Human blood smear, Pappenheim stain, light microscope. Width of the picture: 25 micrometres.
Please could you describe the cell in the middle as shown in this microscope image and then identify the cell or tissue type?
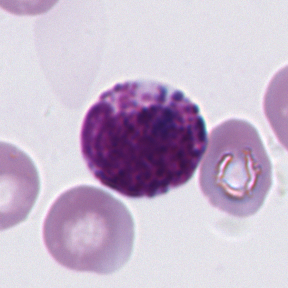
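What strikes me first is how packed this cell is with coarse dark purple granules, varying in size from one to another. They cover the nucleus so that I can't make out its outline. They reach right out to the edge too, leaving the margin slightly bumpy. Across, it comes to about 11 micrometres. So this is a basophil.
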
